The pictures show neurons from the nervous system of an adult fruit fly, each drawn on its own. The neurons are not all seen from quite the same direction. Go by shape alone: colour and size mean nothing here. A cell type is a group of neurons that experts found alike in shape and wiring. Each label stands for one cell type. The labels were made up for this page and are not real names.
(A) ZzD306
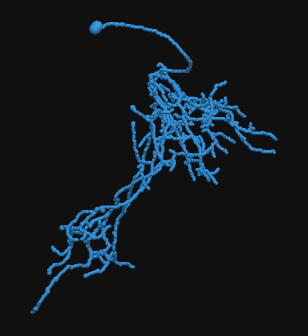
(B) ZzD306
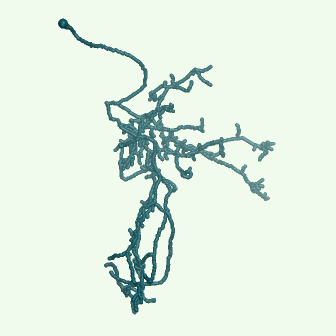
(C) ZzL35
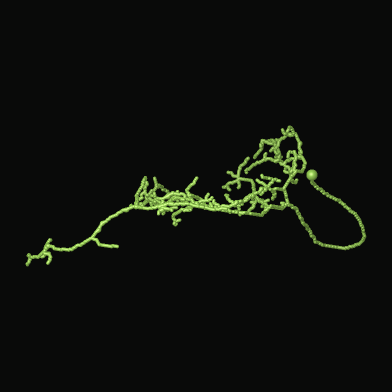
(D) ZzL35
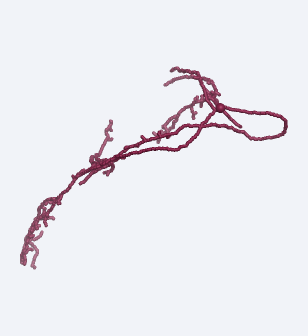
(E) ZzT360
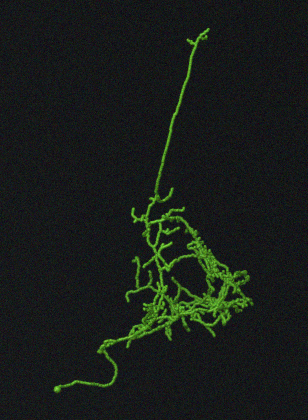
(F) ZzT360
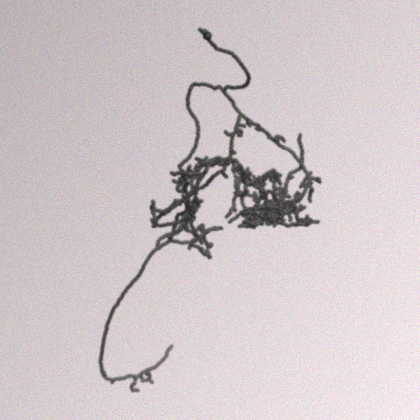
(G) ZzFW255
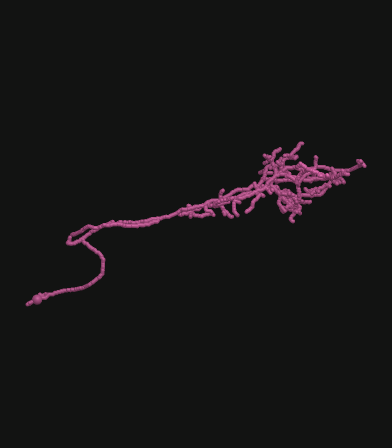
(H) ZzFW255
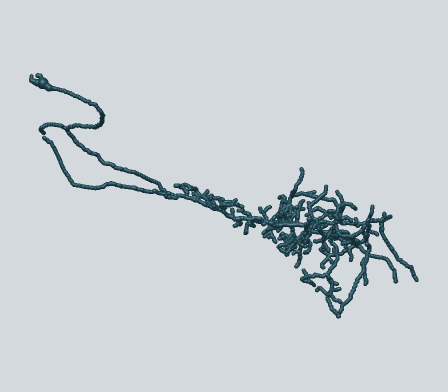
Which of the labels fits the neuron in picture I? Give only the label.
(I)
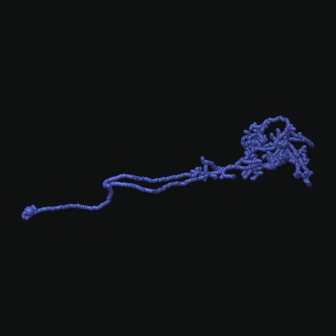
ZzFW255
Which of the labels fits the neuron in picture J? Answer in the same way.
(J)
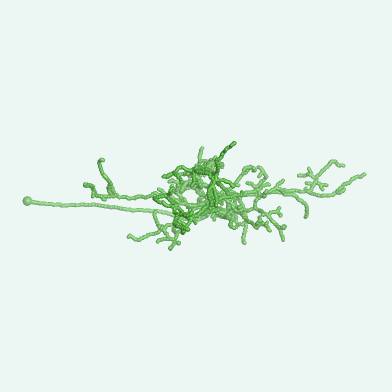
ZzD306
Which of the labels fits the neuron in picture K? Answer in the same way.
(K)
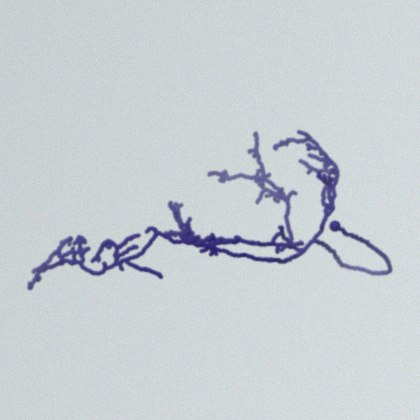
ZzL35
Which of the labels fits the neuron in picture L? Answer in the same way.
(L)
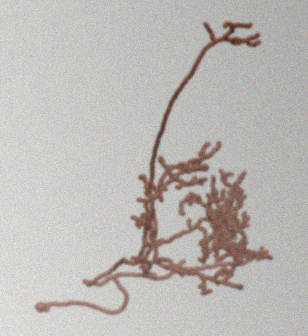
ZzT360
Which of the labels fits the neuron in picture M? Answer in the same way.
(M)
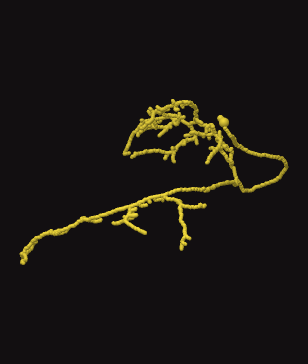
ZzL35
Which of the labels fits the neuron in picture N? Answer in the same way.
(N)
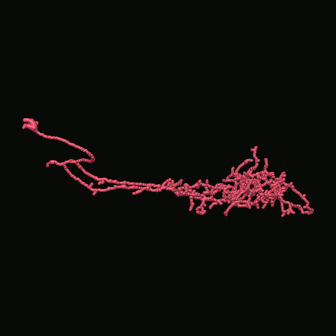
ZzFW255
